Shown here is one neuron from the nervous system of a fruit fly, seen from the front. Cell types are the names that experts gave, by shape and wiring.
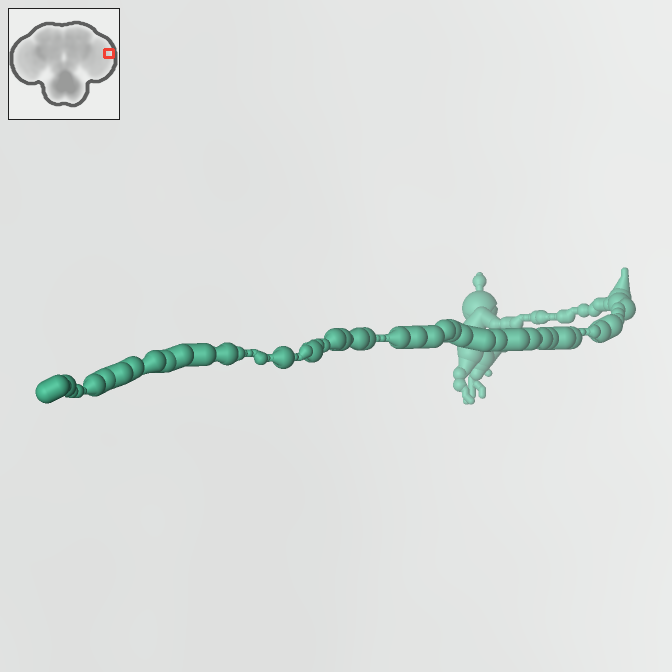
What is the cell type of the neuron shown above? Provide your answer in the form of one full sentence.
By type, the neuron is L3.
